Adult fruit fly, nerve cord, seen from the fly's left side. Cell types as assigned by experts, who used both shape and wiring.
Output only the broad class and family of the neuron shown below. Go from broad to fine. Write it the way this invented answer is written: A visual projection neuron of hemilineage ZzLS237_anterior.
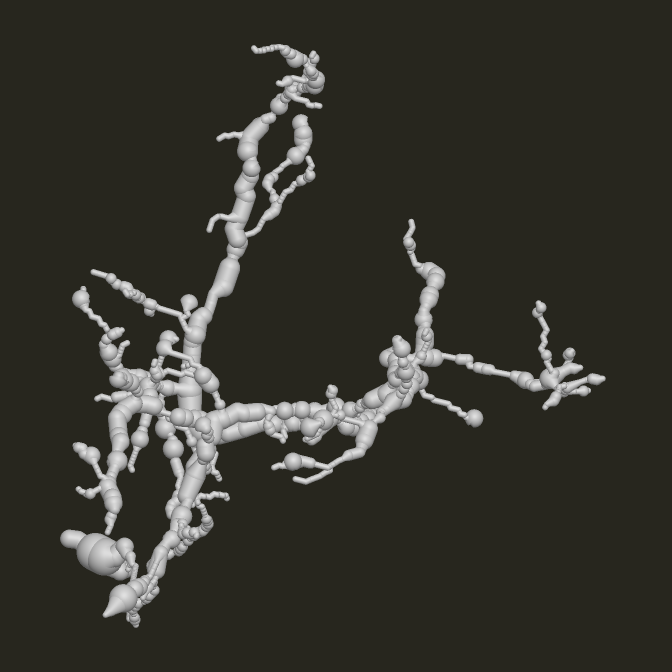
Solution: A nerve-cord intrinsic neuron of hemilineage 13B.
